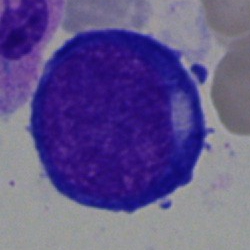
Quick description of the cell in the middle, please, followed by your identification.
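Look at the chromatin: finely stippled, not coarsely clumped. A narrow rim of deep blue cytoplasm surrounds the nucleus, with a pale clear zone to its right. Small blue blebs stand out from the surface, clearest at upper right. This is a proerythroblast.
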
